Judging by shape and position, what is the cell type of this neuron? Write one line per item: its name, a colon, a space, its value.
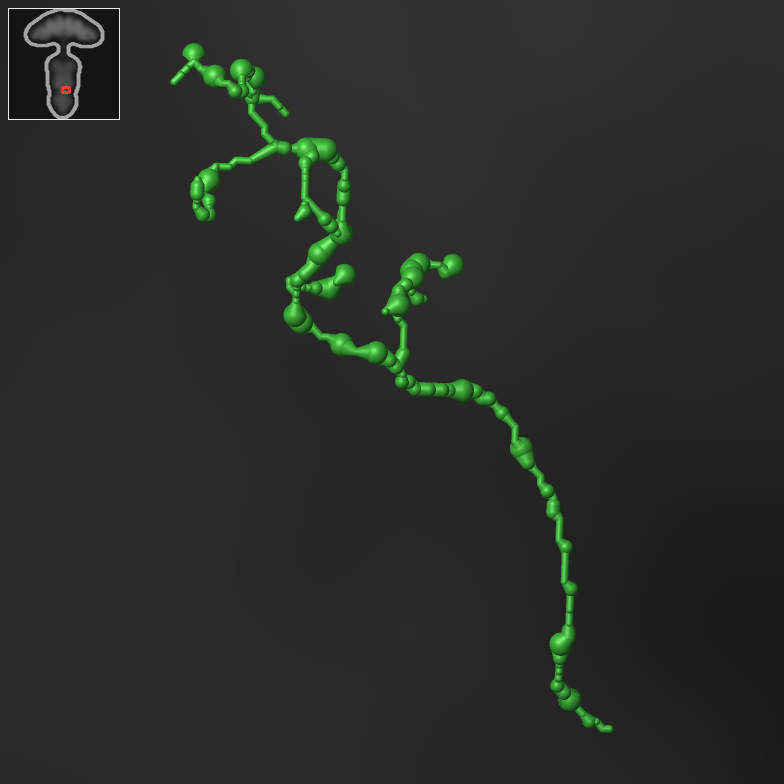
cell type: SNta28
